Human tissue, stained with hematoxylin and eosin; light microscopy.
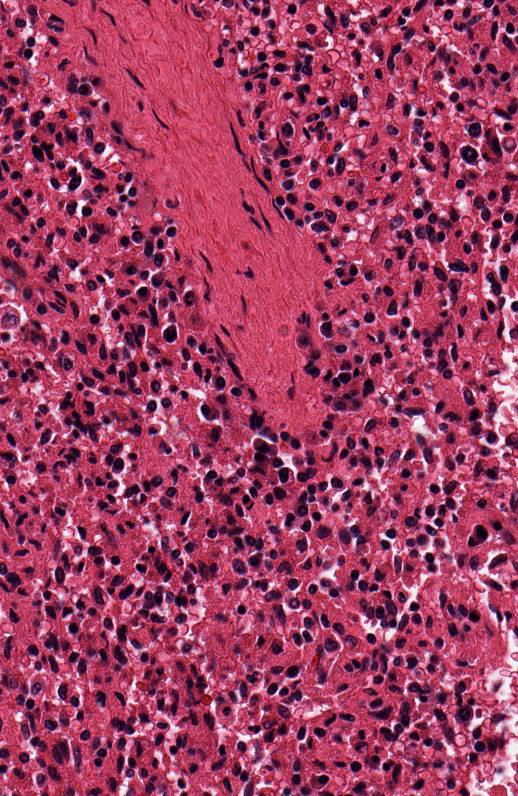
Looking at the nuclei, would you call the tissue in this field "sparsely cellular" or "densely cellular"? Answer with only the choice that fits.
Densely cellular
